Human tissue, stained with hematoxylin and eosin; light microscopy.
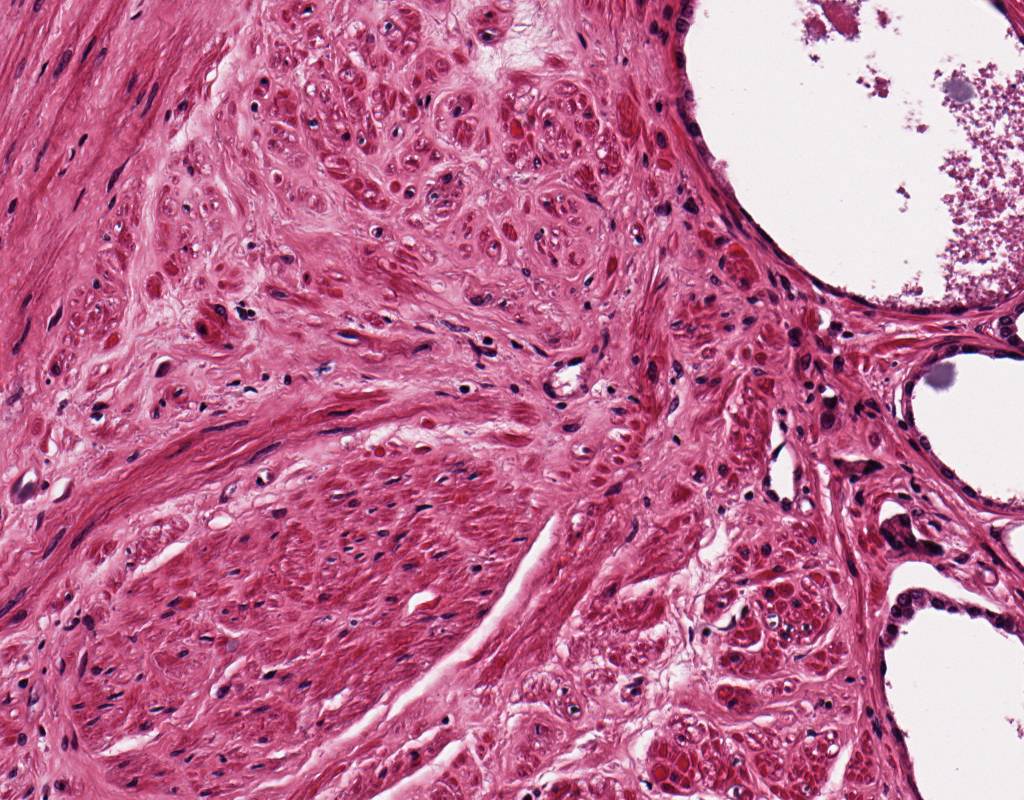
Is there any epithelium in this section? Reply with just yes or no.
Yes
